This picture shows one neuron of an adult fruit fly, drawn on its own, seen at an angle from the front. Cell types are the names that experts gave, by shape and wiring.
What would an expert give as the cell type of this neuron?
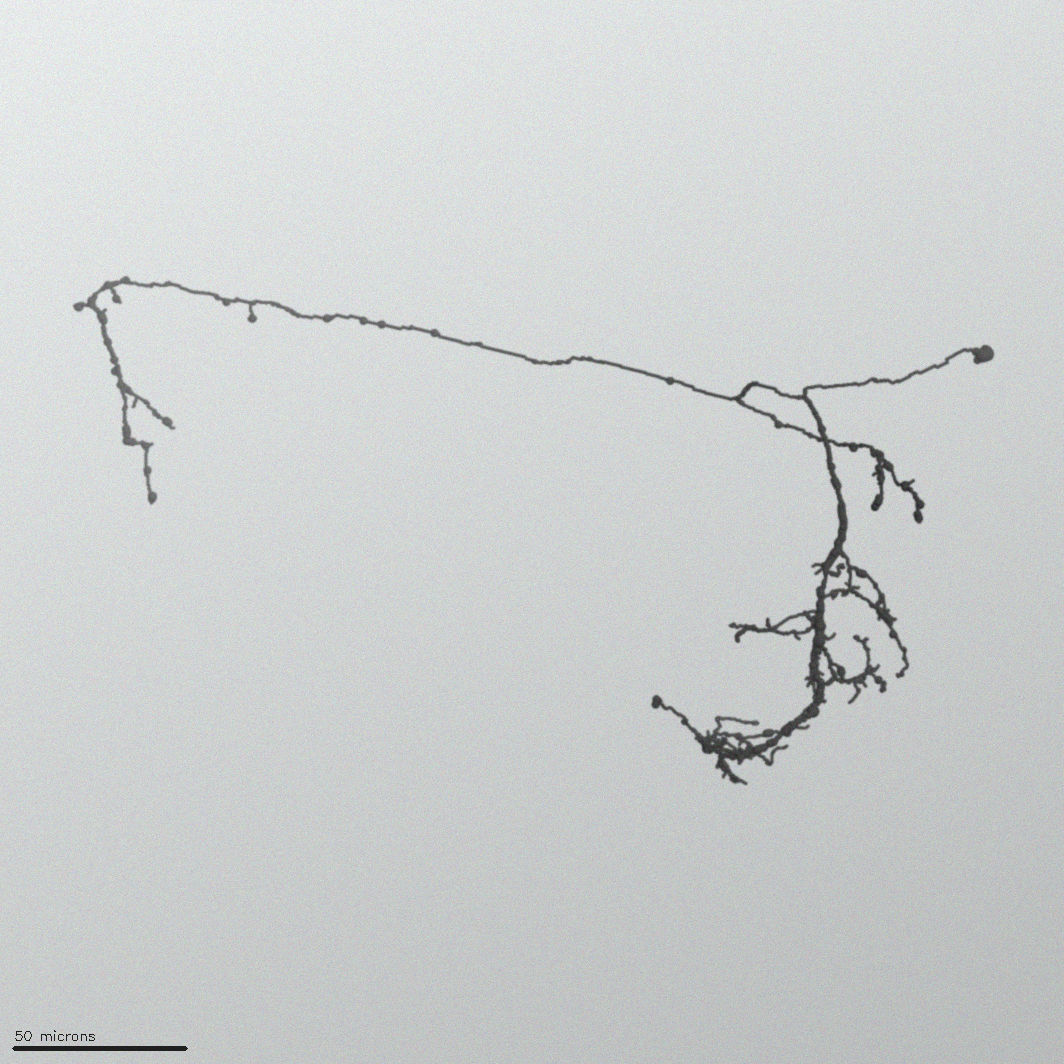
WED118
